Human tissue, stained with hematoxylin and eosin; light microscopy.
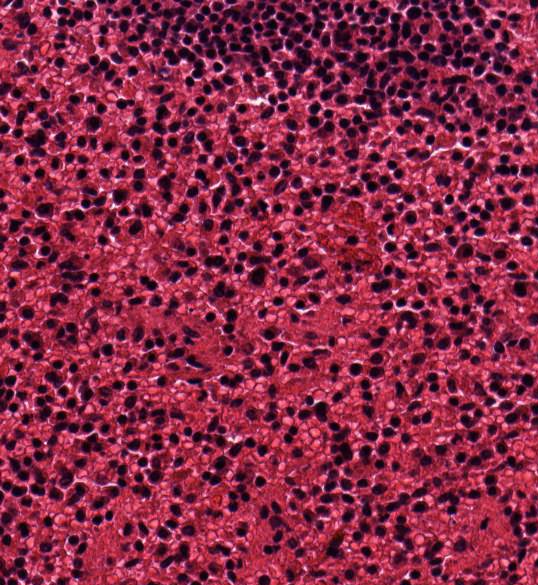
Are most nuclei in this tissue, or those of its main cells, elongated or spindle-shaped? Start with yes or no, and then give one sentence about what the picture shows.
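No. The nuclei are small, round and densely dark-staining.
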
